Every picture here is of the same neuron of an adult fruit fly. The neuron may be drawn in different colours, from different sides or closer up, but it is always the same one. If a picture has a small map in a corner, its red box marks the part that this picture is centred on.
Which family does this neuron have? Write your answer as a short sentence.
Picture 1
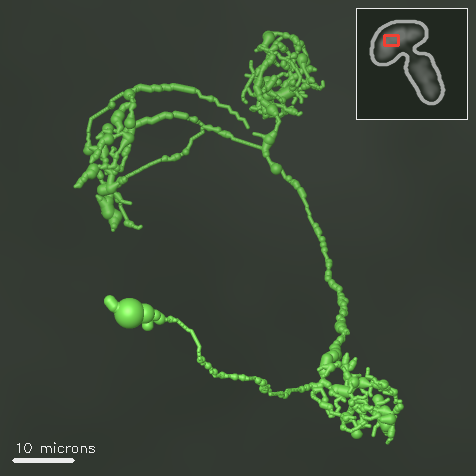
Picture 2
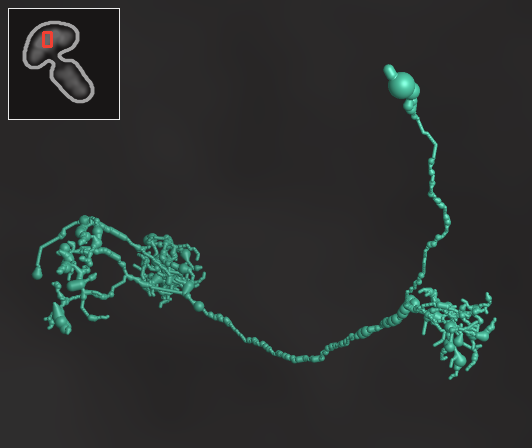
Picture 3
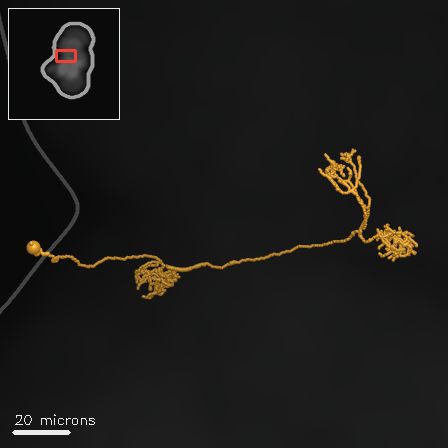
The family is class CX.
